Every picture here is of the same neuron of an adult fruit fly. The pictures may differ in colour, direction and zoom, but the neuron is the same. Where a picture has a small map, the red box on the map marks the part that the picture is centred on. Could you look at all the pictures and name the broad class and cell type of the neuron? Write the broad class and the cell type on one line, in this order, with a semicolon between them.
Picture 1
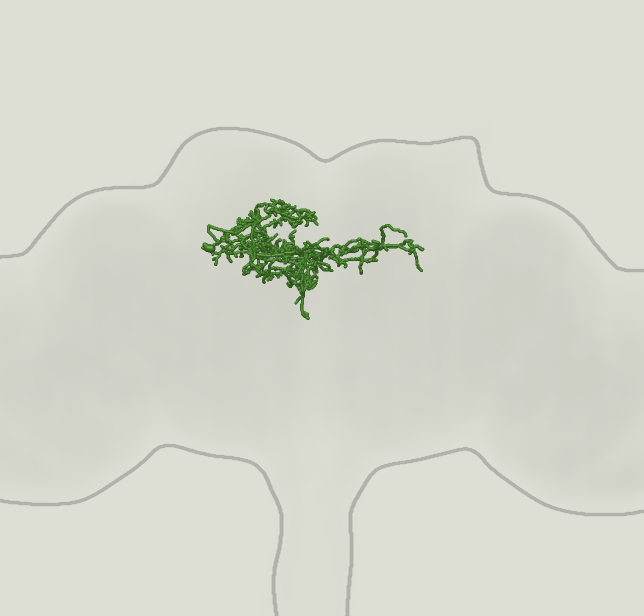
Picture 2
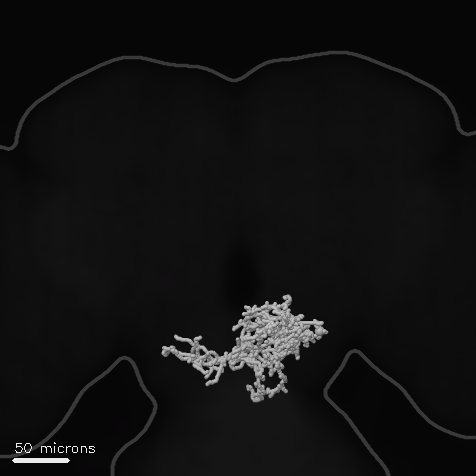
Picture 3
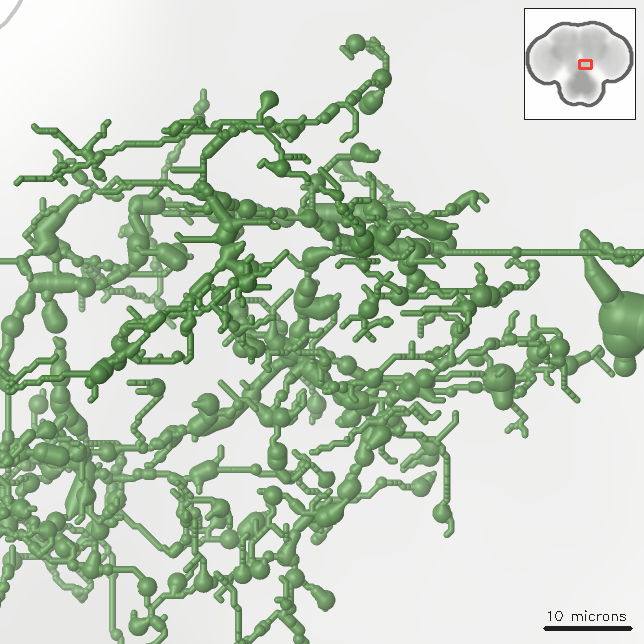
central-brain intrinsic neuron; GNG576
